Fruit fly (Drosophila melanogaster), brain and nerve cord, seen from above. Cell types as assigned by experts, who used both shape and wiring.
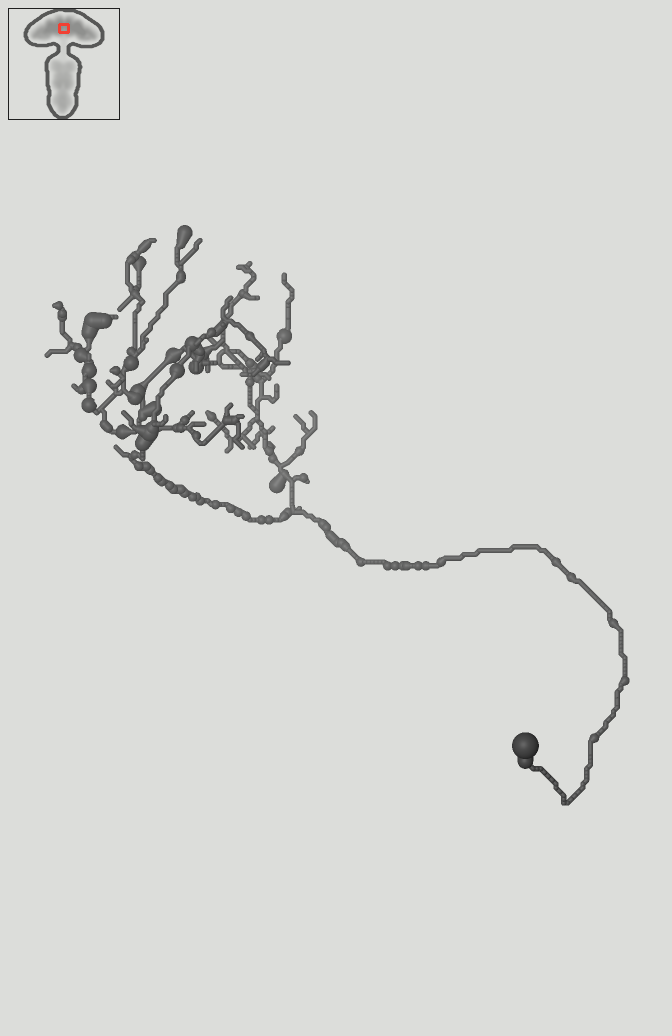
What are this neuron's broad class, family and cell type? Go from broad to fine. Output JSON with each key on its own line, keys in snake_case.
{
 "broad_class": "central-brain intrinsic neuron",
 "family": "class CX",
 "cell_type": "vDeltaH"
}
